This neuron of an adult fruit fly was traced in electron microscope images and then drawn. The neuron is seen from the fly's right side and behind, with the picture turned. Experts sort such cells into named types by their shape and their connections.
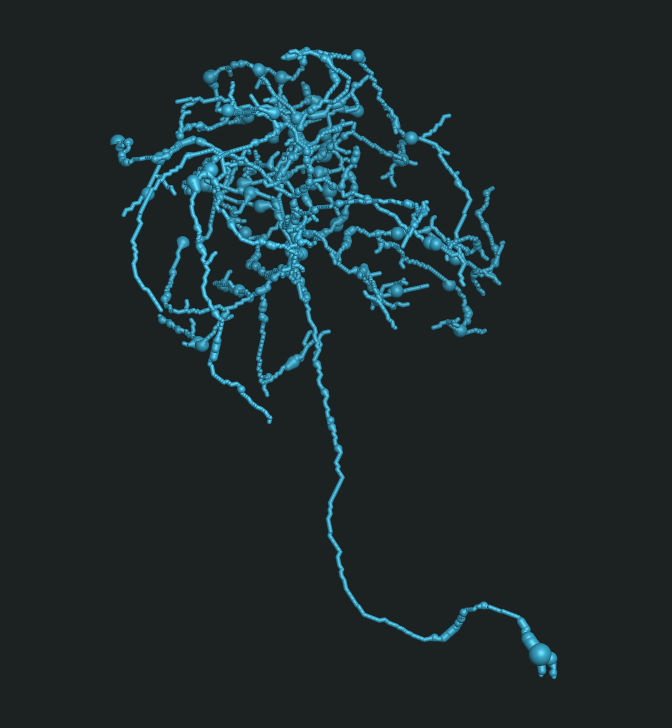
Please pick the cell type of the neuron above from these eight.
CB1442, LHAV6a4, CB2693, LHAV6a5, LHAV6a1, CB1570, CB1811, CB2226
CB2226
